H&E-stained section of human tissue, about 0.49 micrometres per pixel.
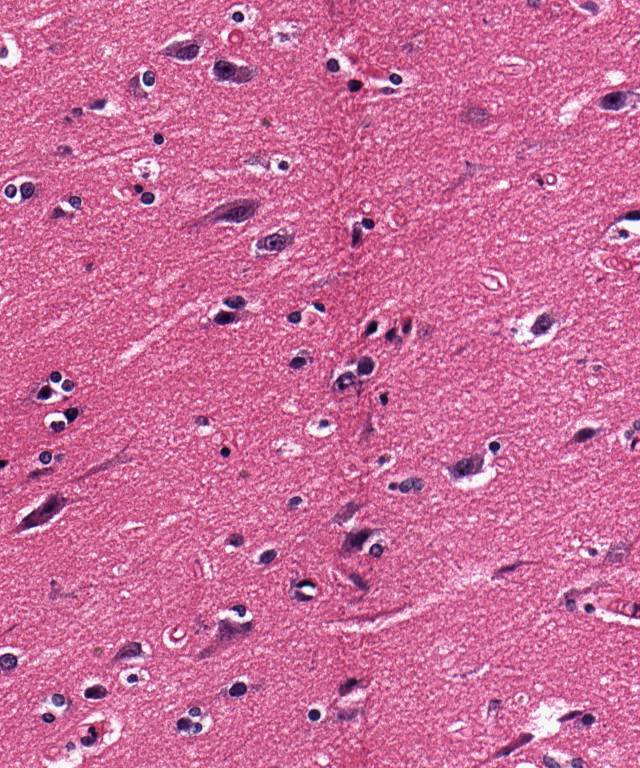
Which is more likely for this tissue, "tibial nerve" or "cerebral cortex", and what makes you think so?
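It's cerebral cortex, I think, not tibial nerve.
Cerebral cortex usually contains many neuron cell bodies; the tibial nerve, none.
A finely granular pink matrix fills the field, cells scattered through it, not grouped into units. Small round dark nuclei predominate, with fewer larger cells of angular or tapering purplish cytoplasm among them.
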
